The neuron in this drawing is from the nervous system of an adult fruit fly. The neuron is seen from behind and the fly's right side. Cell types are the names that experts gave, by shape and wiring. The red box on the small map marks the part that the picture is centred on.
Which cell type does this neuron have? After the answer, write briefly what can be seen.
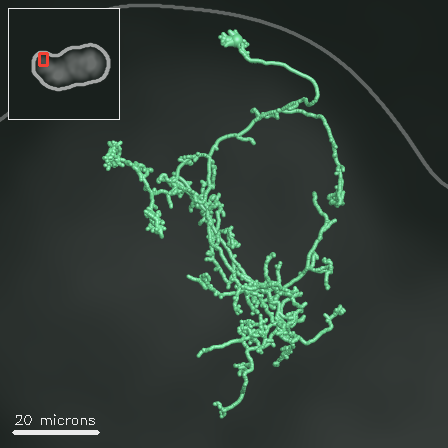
The cell type is INXXX440. It is a nerve-cord intrinsic neuron. The cell body is at the top of the picture. By the scale bar it is about 95 microns tall in this view. Dozens of branch ends can be seen.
